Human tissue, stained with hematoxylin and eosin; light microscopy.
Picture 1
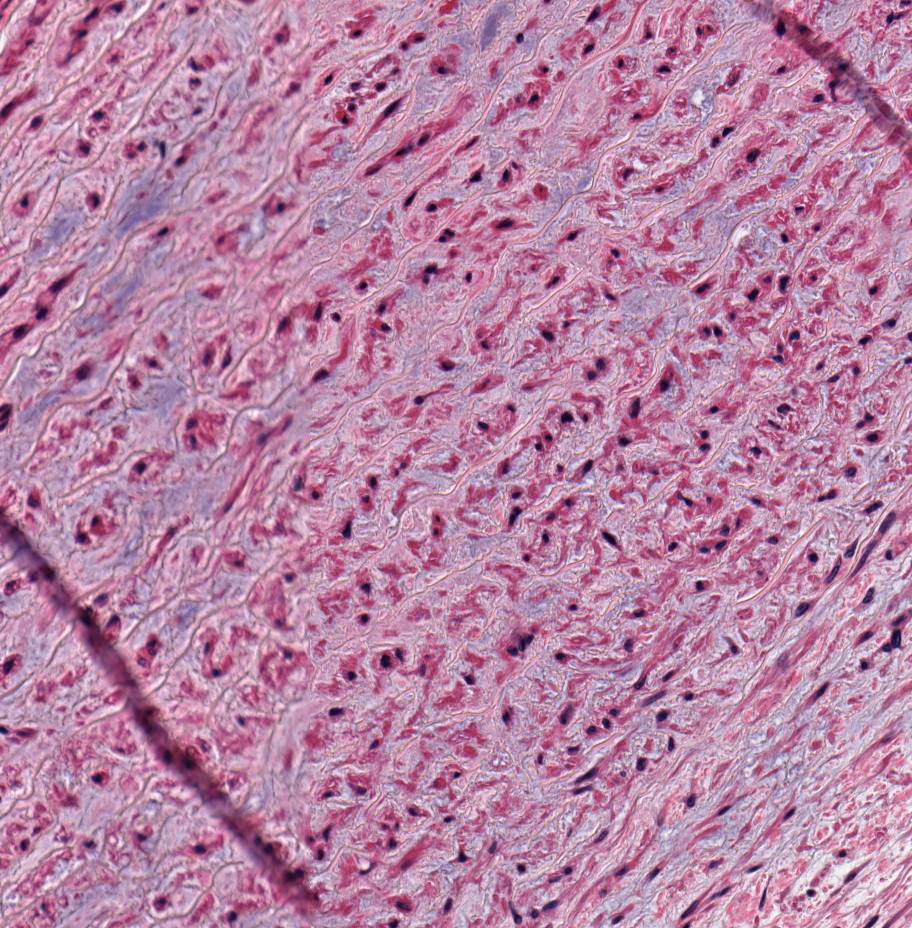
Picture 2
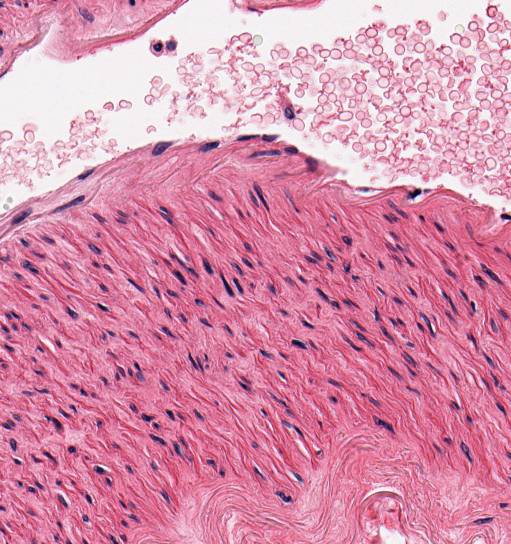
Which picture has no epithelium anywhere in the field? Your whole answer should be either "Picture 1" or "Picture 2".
Picture 1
